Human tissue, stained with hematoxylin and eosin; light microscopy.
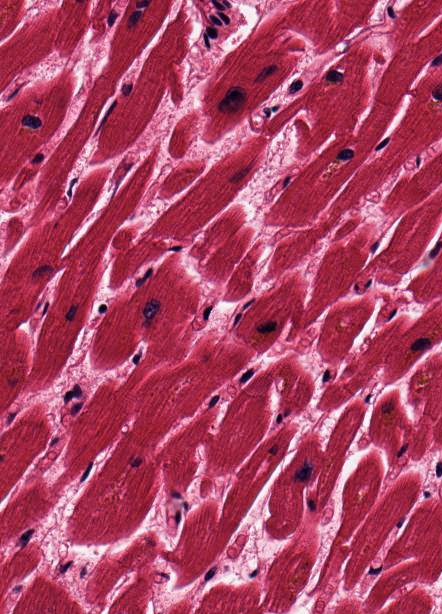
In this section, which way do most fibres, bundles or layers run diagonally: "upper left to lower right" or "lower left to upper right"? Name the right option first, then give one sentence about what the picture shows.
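Lower left to upper right. Elongated muscle fibres run in parallel, slanting from lower left to upper right across the whole field.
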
